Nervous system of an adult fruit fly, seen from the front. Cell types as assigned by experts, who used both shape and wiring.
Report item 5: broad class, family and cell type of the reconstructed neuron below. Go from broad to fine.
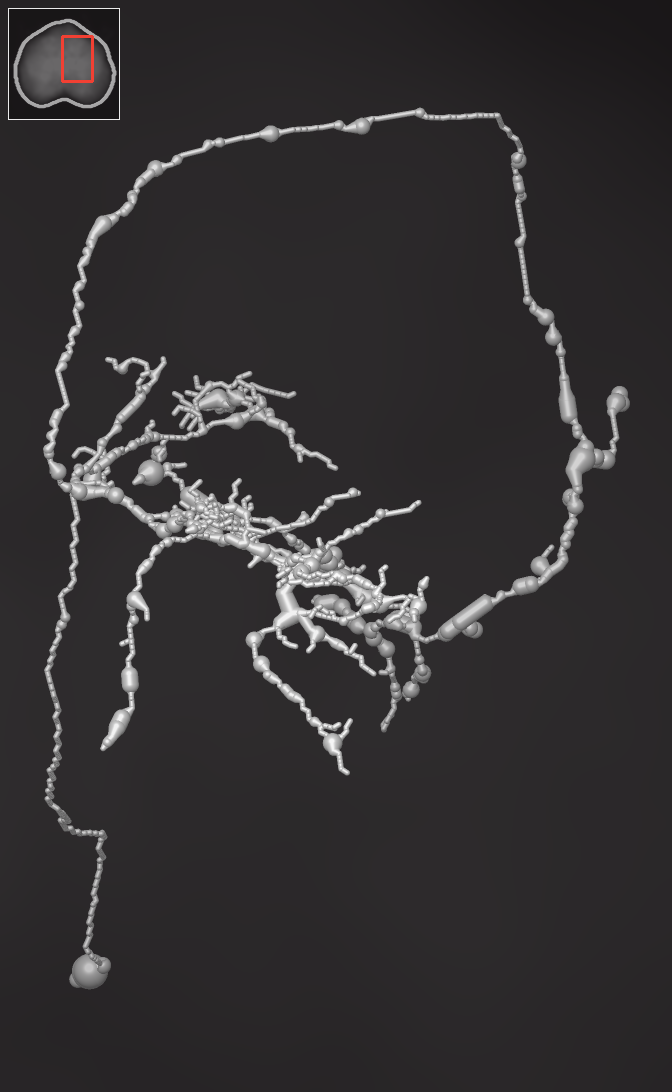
nerve-cord intrinsic neuron; hemilineage 02A; IN02A031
